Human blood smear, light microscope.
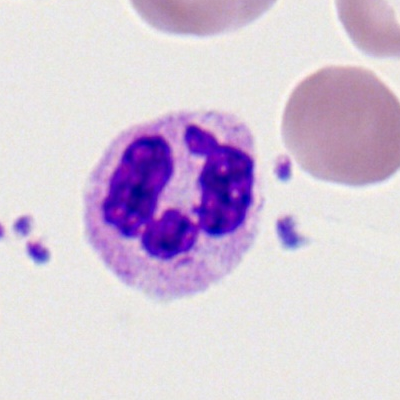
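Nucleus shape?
Several separate lobes grouped around a paler central area; no nucleoli.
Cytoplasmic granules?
Fine, faint, pinkish, not large coloured ones; no distinct vacuoles.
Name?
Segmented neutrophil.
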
